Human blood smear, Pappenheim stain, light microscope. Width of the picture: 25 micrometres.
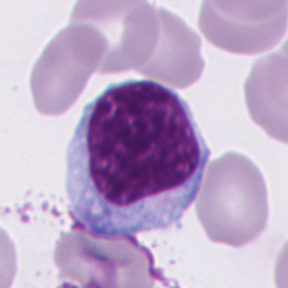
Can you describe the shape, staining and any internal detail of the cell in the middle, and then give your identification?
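The round nucleus, about 11 micrometres across, sits off-centre toward the upper right of the cell. Its chromatin is coarse and clumped, with paler streaks between the clumps. The cytoplasm is pale blue-grey, and its rim is widest on the lower left side. This is a typical lymphocyte.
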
